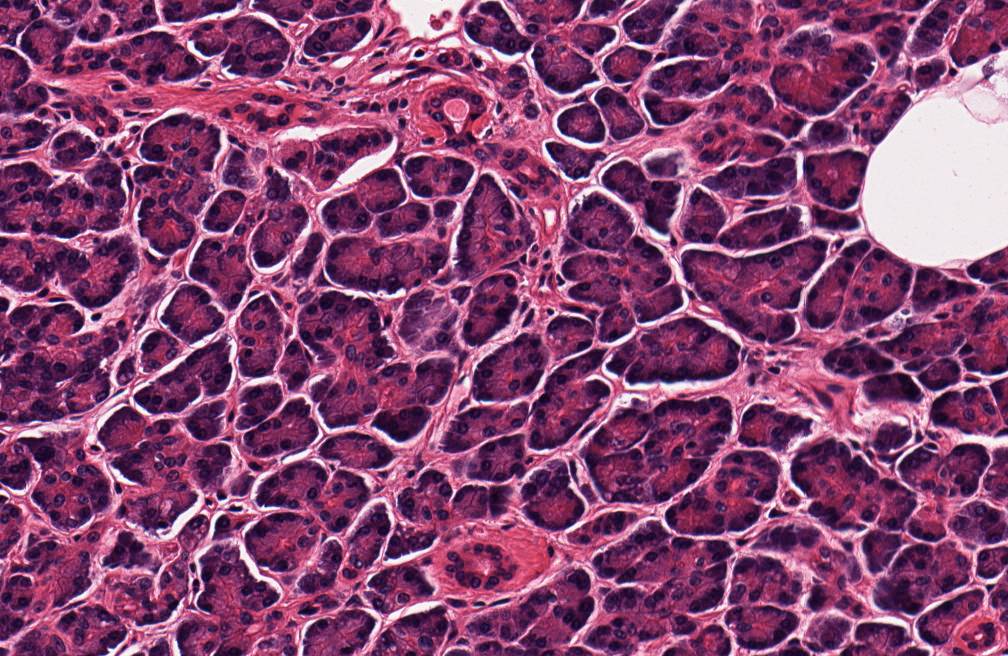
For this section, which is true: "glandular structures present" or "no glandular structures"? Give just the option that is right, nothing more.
Glandular structures present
